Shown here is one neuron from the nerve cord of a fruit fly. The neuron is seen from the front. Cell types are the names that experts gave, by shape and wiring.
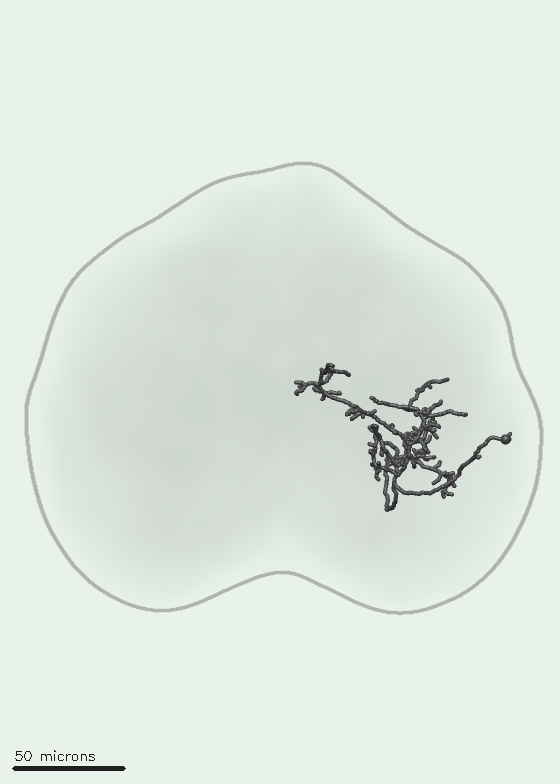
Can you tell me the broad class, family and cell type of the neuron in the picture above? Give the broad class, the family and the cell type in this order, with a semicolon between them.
nerve-cord intrinsic neuron; hemilineage 09A; IN09A076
